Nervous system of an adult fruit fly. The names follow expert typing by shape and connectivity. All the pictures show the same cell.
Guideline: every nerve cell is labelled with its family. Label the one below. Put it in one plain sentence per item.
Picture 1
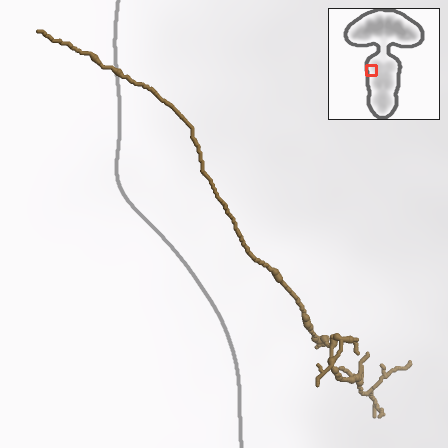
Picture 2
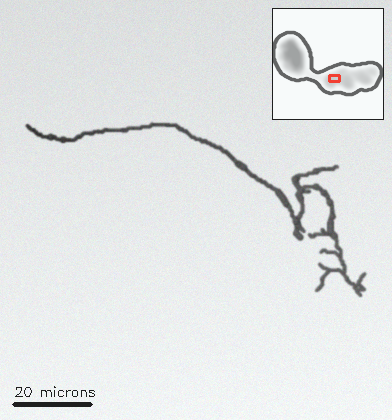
The family is class mechanosensory tactile.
